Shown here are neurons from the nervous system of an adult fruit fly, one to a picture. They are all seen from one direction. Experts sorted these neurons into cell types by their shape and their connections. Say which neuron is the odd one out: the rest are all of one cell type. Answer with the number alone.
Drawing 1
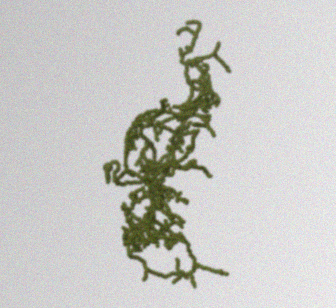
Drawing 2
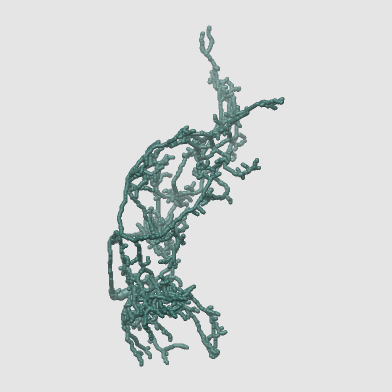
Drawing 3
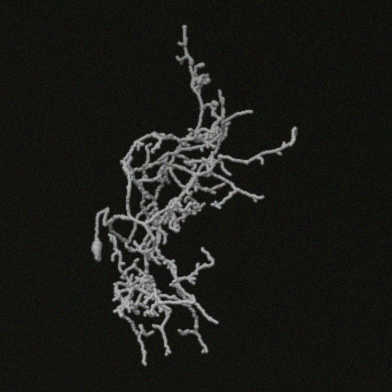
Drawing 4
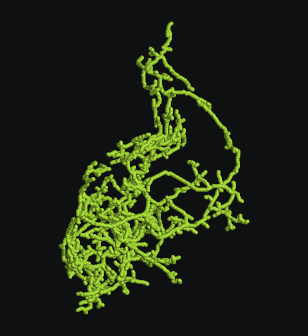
4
